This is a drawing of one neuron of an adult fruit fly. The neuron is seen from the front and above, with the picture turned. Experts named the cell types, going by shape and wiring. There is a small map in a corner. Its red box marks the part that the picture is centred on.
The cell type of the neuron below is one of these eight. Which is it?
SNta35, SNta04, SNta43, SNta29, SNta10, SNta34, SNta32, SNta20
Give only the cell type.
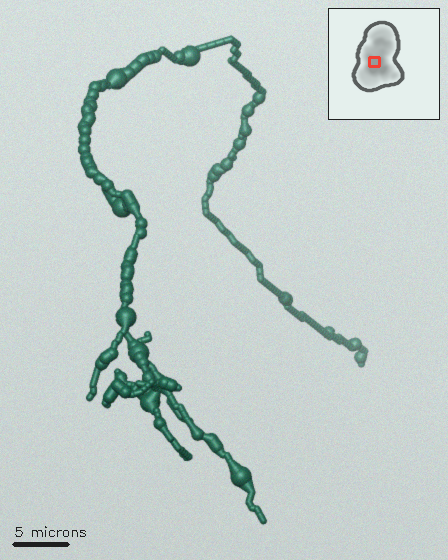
SNta34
